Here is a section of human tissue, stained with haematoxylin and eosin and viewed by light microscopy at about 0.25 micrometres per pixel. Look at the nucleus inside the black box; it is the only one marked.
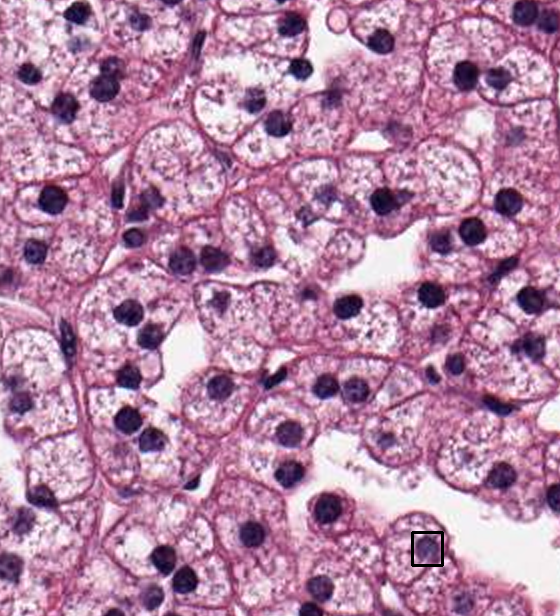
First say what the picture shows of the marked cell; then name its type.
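The cytoplasm is plentiful, pale pink and foamy, full of small clear spaces. The cell has a sharp, thin pink outline and a rounded shape. The cell lies at the edge of a group of similar cells, bulging into an empty white space. The marked nucleus belongs to an adrenal cortical cell.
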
